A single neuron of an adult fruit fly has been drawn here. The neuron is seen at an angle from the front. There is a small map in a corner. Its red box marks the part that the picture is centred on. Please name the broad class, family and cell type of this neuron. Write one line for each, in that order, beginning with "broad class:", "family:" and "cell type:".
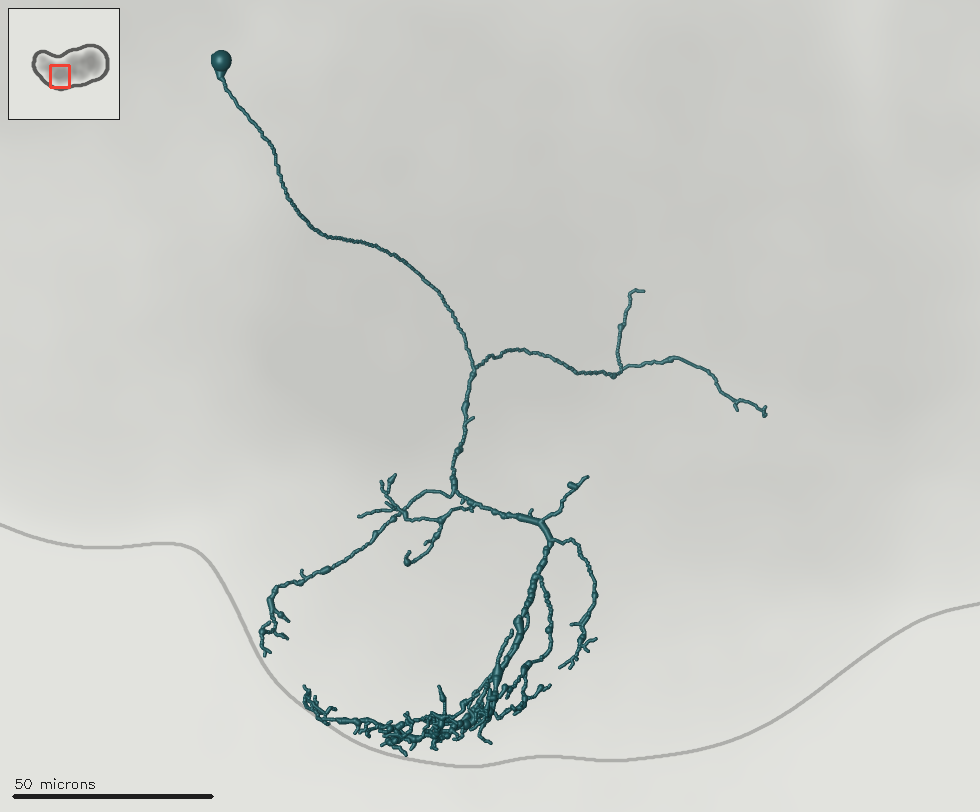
broad class: nerve-cord intrinsic neuron
family: hemilineage 23B
cell type: IN23B048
